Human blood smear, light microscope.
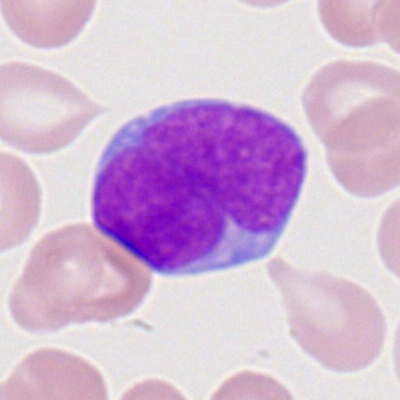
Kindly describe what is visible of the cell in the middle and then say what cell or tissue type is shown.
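Roughly round in outline, the cell has a nucleus that fills most of it. A notch marks the lower right edge of the nucleus. The cytoplasm is pale blue. This cell is a myeloblast.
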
